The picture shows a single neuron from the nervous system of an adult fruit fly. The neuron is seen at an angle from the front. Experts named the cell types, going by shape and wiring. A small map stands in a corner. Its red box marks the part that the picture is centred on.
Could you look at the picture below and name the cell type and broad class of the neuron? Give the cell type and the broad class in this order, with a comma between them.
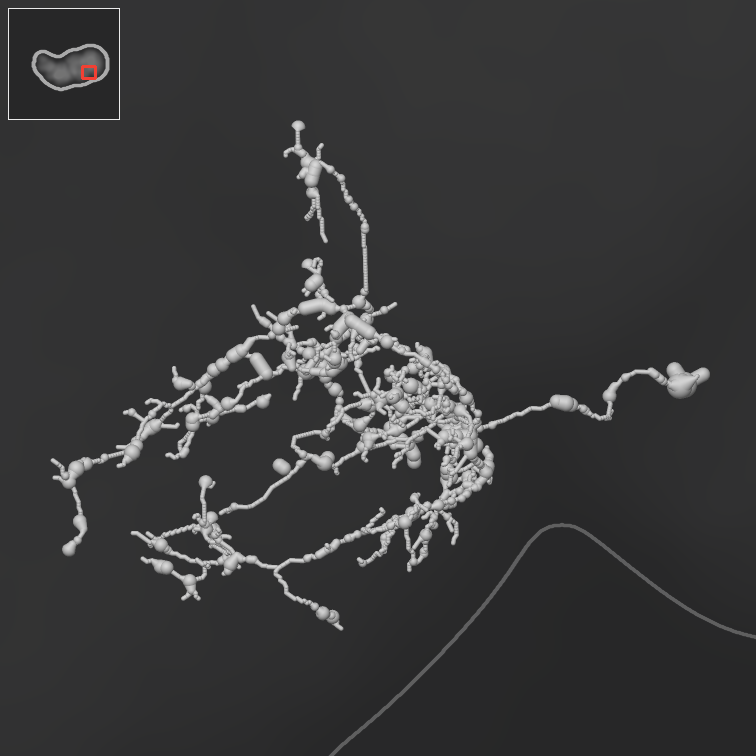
GNG566, central-brain intrinsic neuron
